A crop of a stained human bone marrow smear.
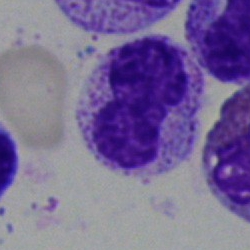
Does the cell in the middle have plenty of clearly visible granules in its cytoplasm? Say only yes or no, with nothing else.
Yes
